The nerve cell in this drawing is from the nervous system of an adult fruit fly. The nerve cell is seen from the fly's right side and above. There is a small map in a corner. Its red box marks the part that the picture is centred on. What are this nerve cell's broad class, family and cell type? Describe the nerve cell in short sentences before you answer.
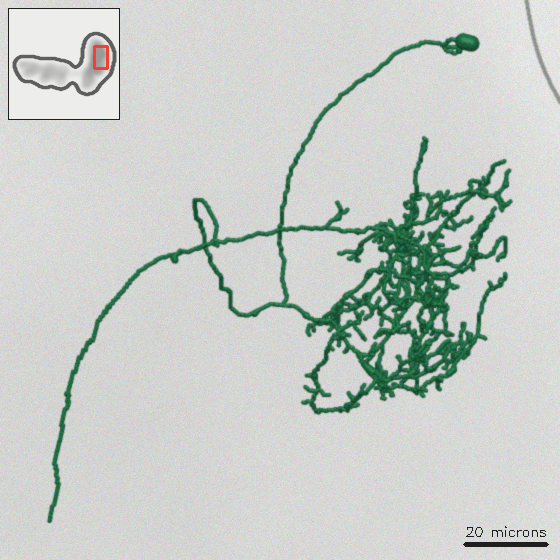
The cell body can be seen at the upper right of the picture. By the scale bar it is about 120 microns tall in this view. Dozens of branch ends can be seen. It is a central-brain intrinsic neuron. Its family is hemilineage VLPl&d1_lateral. It is of cell type AVLP261_a.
